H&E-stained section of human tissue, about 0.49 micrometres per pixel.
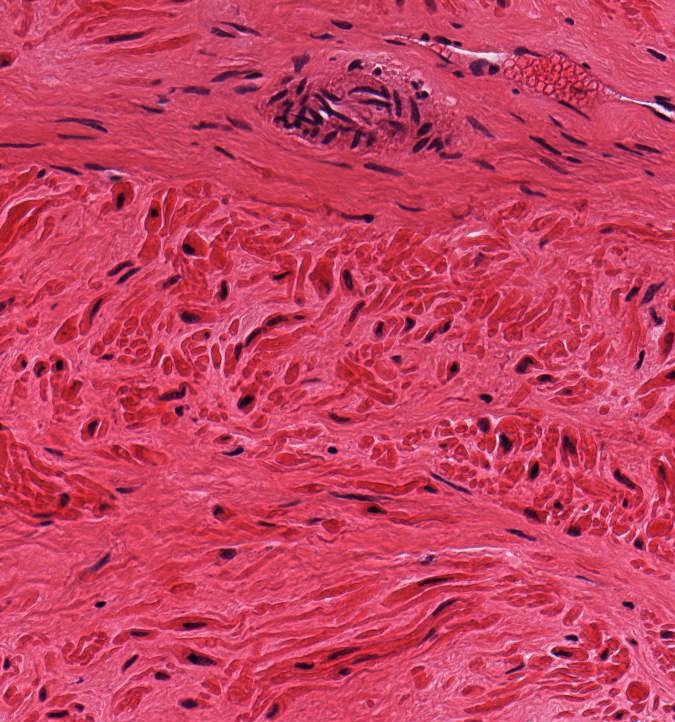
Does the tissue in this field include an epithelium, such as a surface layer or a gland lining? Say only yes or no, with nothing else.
No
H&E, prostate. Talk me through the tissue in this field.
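Smooth muscle bundles running in different directions make up the field. Across the middle lies a broad band of fibres cut transversely to obliquely. Above and below it, the cells are cut lengthwise and run roughly horizontally, with elongated, cigar-shaped nuclei. The cytoplasm is strongly eosinophilic.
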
